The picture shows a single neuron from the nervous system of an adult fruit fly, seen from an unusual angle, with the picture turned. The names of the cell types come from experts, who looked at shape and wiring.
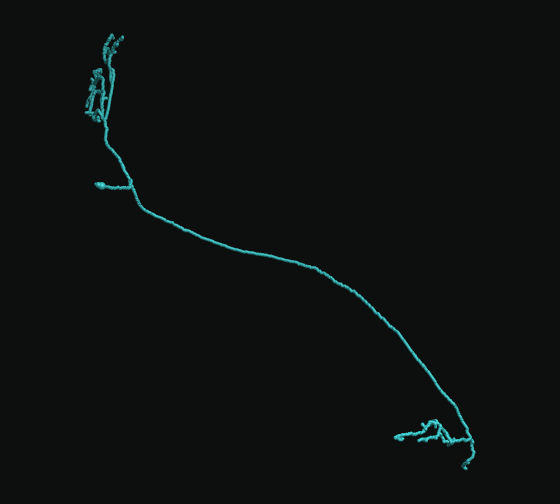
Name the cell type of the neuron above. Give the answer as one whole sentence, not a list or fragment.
The cell type MeVP54 is the type of this neuron.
